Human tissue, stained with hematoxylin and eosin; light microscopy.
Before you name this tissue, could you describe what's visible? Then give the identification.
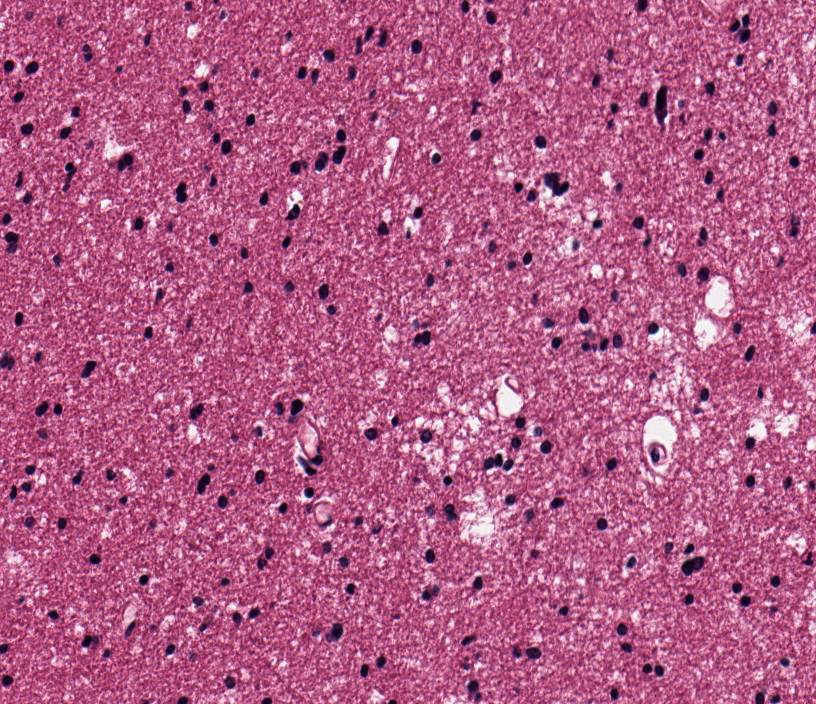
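Small, round, dark nuclei scattered fairly evenly over the entire field; most lack a visible rim of cytoplasm. Pale, loosely vacuolated patches mid-field. No large blood vessel. Tissue: cerebral cortex.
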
